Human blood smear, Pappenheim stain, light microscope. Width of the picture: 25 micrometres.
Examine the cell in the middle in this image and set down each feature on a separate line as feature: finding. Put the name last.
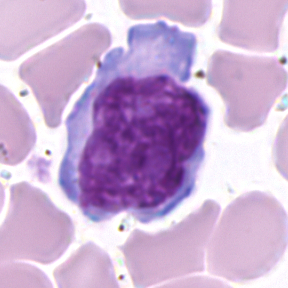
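Nucleus: one rounded mass, unlobed, filling most of the cell
Chromatin: dark purple clumps, paler patches between them
Granules: none I can see in the cytoplasm
Vacuoles: none seen in the cytoplasm either
Name: plasma cell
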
